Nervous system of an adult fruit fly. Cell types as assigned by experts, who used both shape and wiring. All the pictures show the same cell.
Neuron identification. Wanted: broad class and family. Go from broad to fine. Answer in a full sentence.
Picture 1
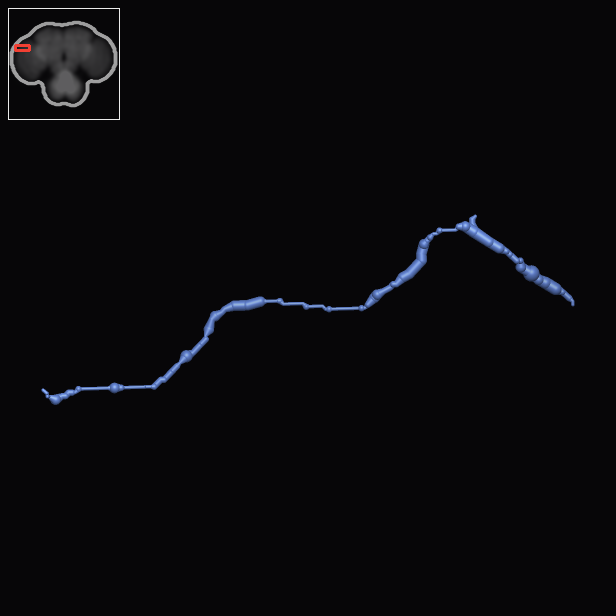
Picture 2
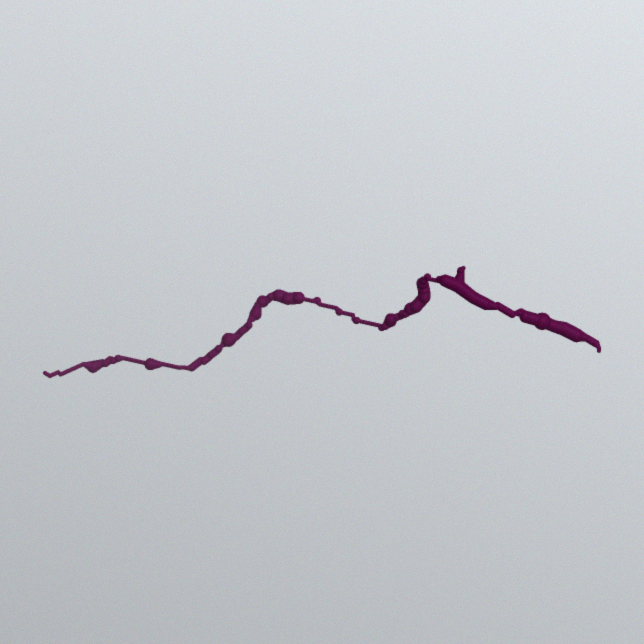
A photoreceptor or other optic-lobe sensory neuron of class visual.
